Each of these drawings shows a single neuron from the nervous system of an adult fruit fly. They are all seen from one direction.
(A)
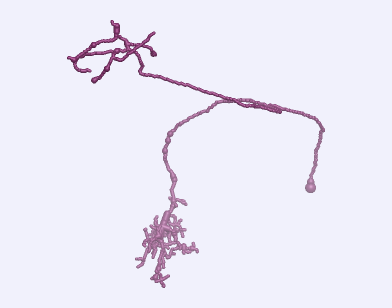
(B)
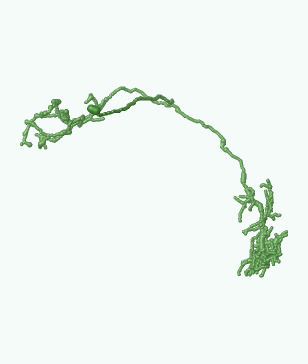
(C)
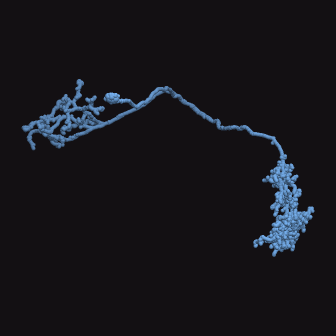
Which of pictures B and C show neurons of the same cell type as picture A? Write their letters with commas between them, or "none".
none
